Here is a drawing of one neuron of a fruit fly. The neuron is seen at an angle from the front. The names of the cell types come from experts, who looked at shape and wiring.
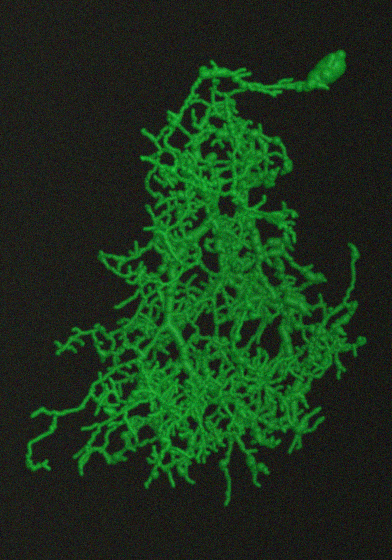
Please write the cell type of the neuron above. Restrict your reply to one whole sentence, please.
This neuron is classified under the cell type IN19A021.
